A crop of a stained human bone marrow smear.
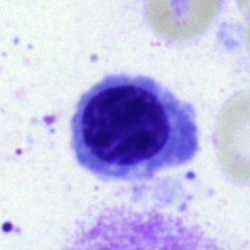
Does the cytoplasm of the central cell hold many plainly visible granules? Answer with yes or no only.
No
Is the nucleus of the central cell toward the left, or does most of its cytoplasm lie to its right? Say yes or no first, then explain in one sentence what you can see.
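Yes. The nucleus sits off-centre toward the left side of the cell.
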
